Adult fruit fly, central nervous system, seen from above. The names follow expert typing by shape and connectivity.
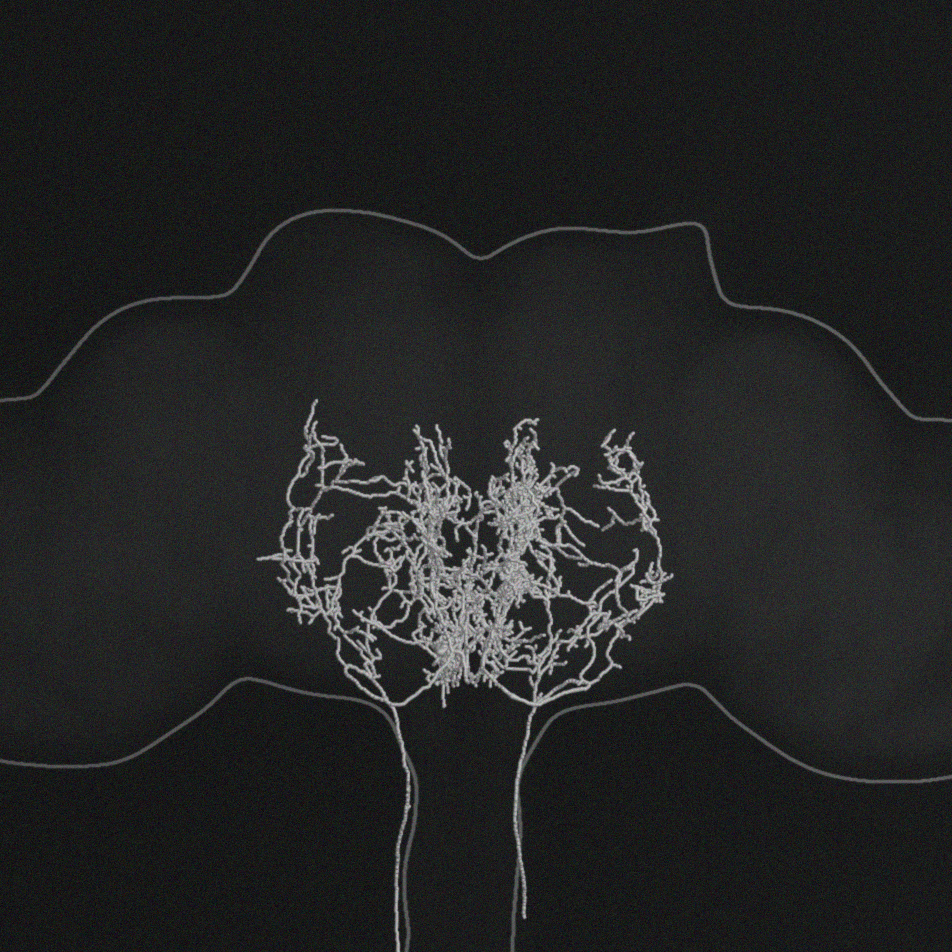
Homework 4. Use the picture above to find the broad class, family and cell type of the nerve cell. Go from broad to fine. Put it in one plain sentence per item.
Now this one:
A descending neuron of hemilineage LB0_anterior, type DNge149.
